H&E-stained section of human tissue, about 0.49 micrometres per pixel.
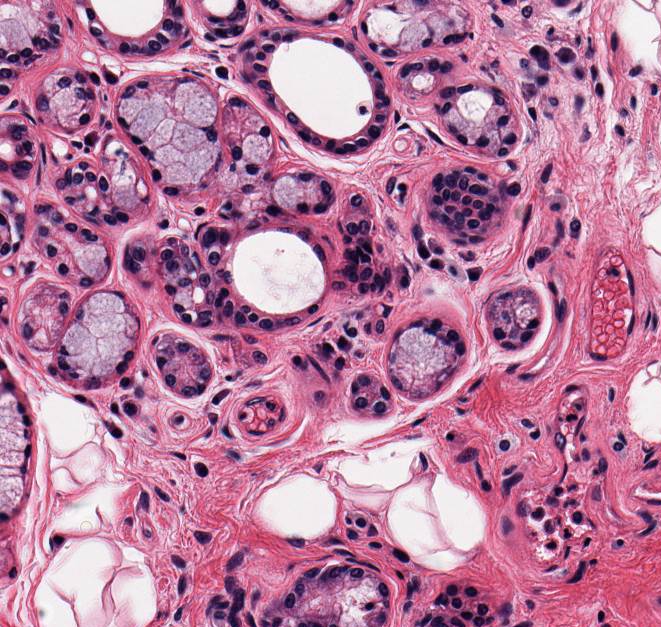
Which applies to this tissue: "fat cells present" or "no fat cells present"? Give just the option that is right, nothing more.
Fat cells present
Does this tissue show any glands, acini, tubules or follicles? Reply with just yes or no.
Yes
